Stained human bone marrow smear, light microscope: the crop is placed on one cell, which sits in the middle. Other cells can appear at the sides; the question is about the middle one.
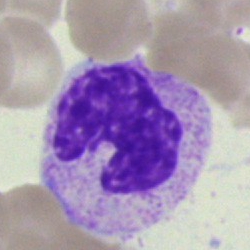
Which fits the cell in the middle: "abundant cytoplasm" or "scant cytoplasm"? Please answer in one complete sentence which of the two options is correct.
It is abundant cytoplasm that surrounds the nucleus of this cell.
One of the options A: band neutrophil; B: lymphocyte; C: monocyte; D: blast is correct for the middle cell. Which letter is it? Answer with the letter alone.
A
